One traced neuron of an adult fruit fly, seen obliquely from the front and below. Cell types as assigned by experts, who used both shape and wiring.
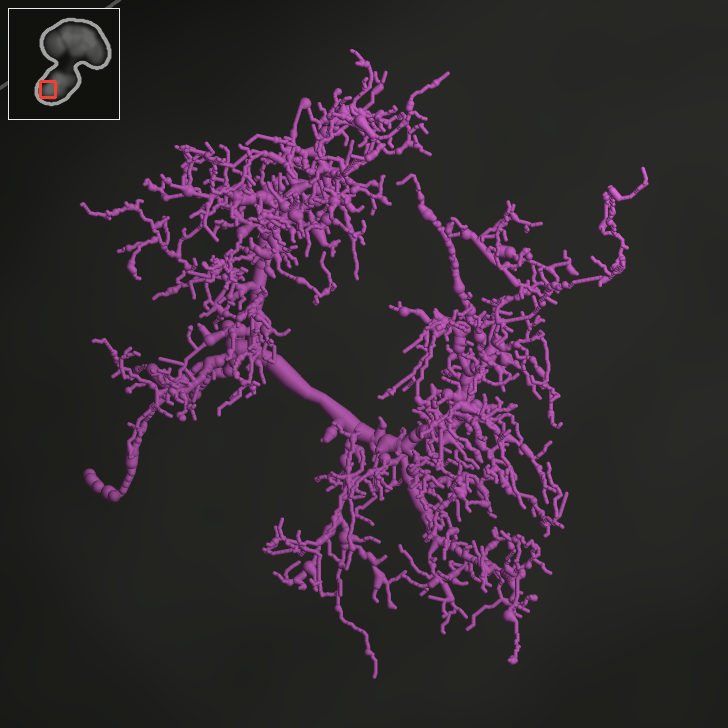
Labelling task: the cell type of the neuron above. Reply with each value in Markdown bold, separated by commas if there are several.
**MNad20**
